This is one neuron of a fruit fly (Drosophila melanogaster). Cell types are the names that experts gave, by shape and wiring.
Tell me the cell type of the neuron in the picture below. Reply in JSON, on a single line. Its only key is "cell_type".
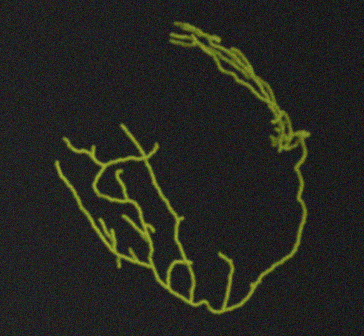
{"cell_type": "Cm23"}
